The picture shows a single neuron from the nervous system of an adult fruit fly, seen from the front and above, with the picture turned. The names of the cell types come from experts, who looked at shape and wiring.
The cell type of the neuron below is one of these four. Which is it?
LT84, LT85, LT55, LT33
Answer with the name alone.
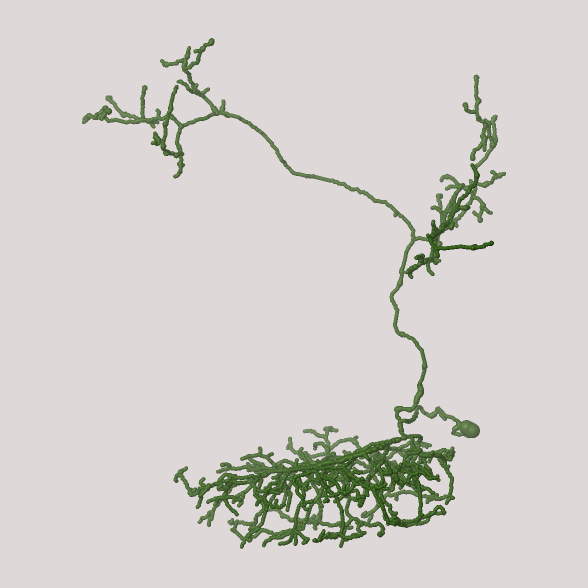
LT85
